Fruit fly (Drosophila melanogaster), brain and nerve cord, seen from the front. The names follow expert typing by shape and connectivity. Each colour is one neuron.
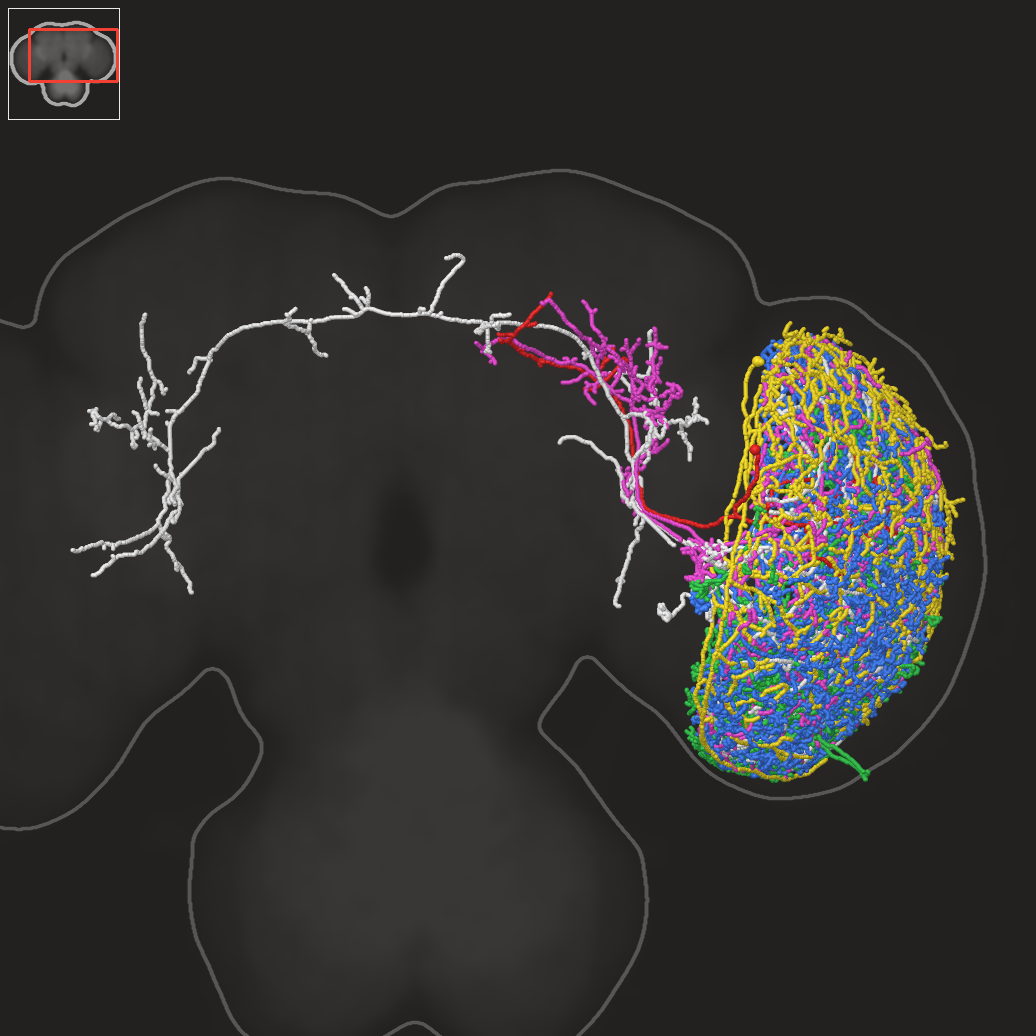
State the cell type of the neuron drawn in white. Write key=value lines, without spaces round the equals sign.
cell_type=MeVPaMe1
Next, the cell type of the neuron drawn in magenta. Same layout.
cell_type=MeVP29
